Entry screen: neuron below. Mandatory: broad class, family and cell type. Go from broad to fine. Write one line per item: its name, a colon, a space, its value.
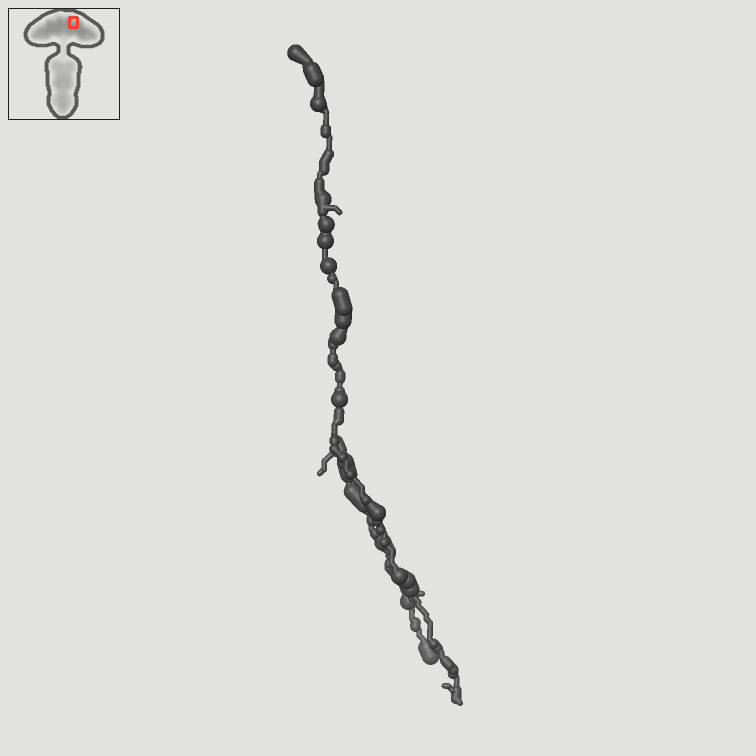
broad class: sensory neuron entering the brain
family: class mechanosensory
cell type: JO-B1_a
